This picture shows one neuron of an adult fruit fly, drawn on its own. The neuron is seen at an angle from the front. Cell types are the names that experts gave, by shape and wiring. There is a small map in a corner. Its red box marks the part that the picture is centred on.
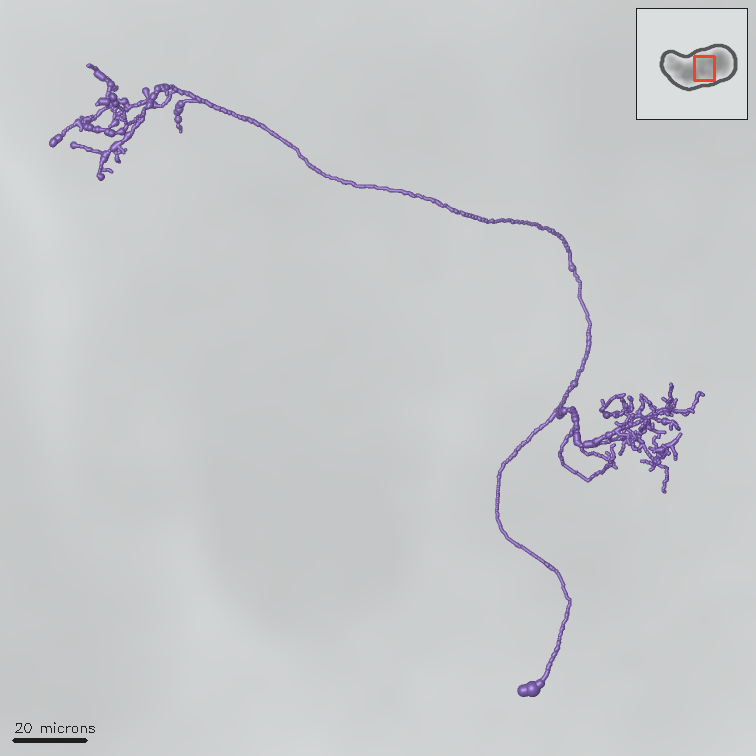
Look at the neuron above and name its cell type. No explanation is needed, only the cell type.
M_vPNml67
